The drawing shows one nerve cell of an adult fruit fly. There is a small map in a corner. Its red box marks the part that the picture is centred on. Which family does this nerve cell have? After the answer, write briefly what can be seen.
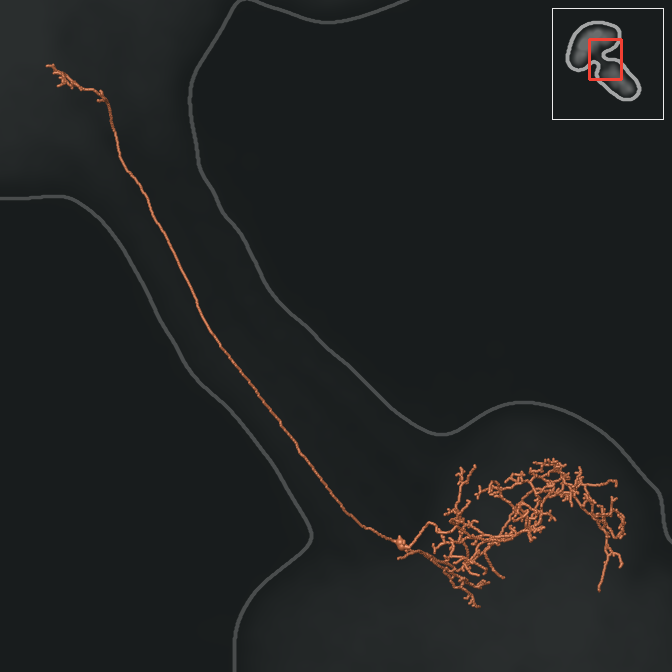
The family is hemilineage 14B. Its broad class is ascending neuron. It runs through the neck, between the brain and the nerve cord. The picture shows dozens of branch ends.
